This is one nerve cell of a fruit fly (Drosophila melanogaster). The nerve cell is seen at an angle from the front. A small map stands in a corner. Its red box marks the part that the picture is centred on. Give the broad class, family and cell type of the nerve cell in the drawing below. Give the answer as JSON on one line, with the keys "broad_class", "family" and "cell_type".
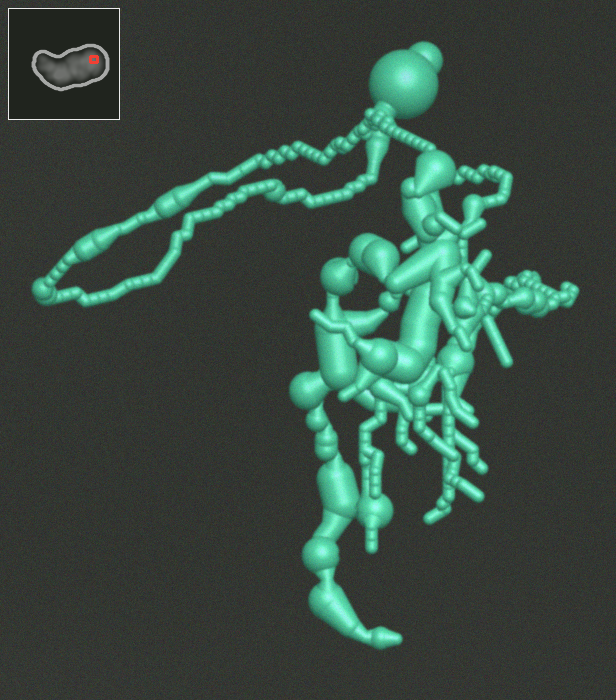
{"broad_class": "optic-lobe intrinsic neuron", "family": "T", "cell_type": "T5c"}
